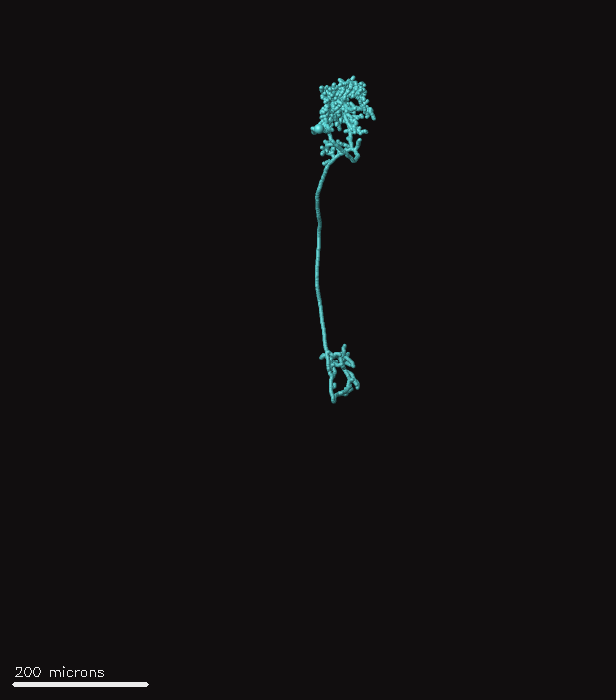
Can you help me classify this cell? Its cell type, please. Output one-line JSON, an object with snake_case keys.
{"cell_type": "DNp56"}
